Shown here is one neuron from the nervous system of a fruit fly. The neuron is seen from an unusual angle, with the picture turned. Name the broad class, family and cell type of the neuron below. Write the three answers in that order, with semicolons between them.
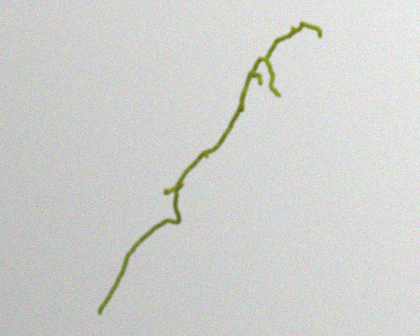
sensory neuron entering the nerve cord; class mechanosensory proprioceptive; SNpp01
